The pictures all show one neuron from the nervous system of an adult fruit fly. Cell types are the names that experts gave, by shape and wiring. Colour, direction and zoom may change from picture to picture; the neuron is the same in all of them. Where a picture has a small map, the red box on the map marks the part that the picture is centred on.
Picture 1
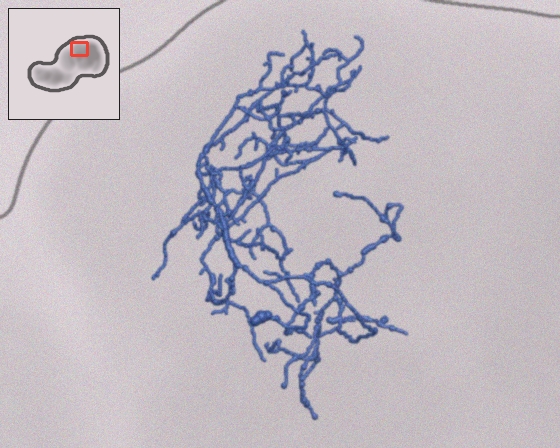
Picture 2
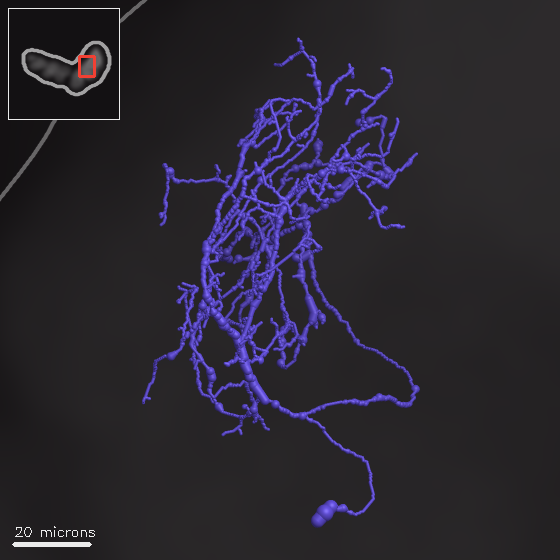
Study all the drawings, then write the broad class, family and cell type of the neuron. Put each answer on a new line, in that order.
central-brain intrinsic neuron
hemilineage SLPa&l1_anterior
CL077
